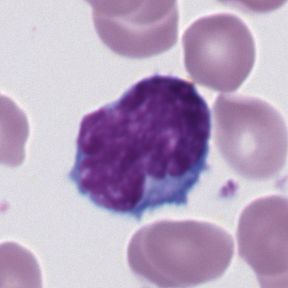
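Monocyte. Nucleus notched on its lower right side. Cytoplasm without visible granules or vacuoles. Cell edge with short, fine, ragged projections, clearest along the lower left border.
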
